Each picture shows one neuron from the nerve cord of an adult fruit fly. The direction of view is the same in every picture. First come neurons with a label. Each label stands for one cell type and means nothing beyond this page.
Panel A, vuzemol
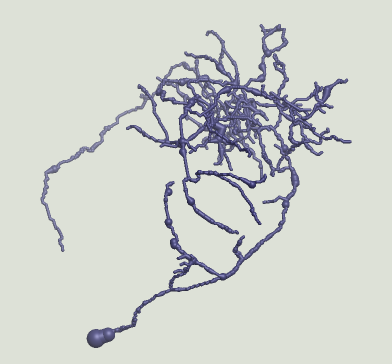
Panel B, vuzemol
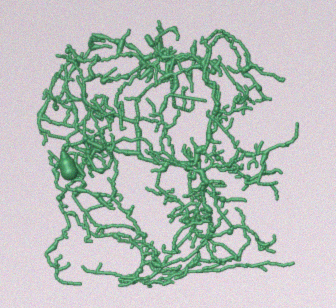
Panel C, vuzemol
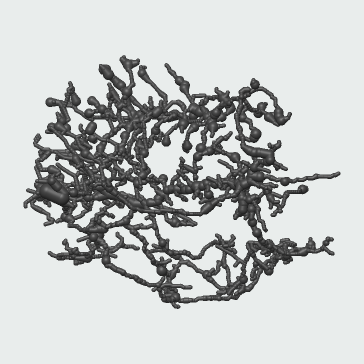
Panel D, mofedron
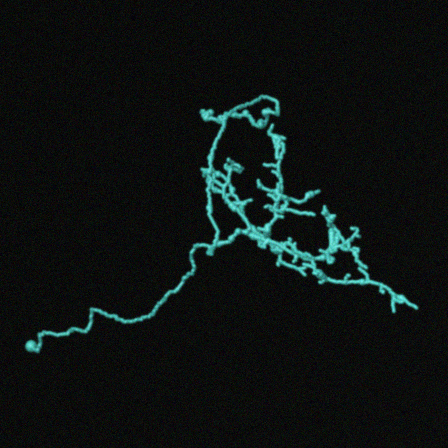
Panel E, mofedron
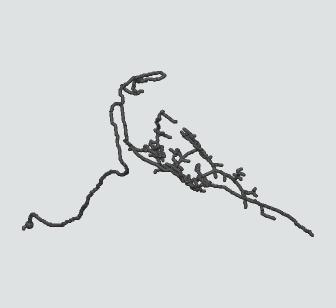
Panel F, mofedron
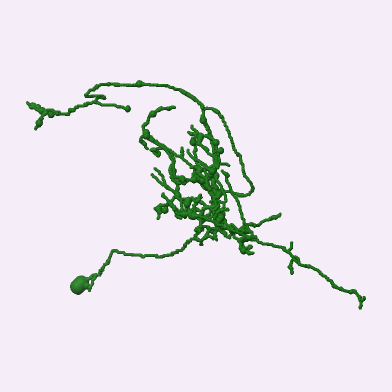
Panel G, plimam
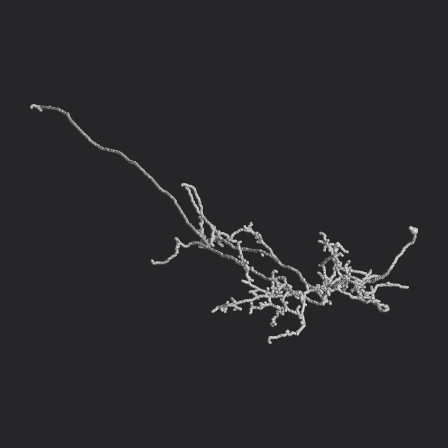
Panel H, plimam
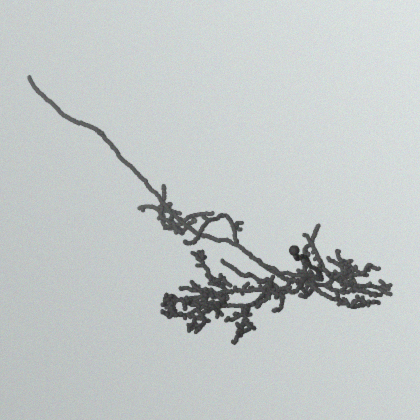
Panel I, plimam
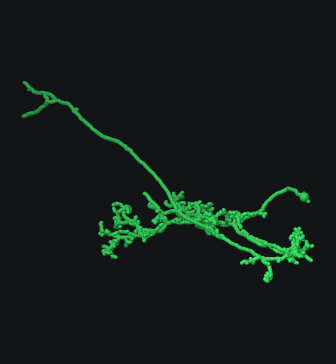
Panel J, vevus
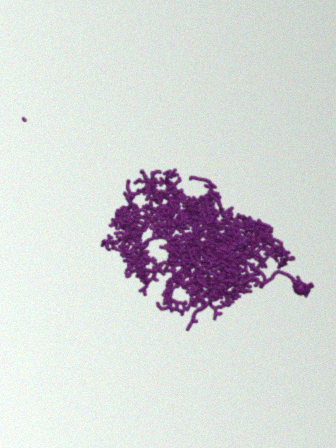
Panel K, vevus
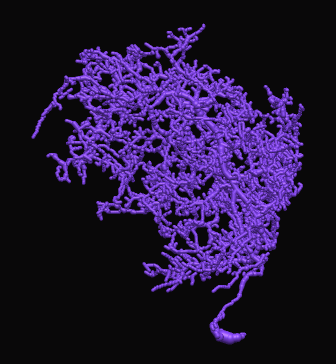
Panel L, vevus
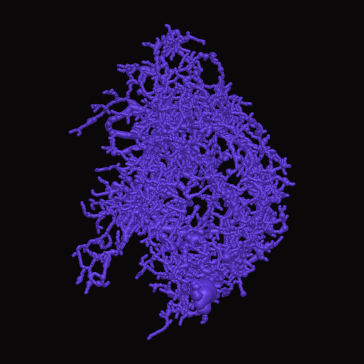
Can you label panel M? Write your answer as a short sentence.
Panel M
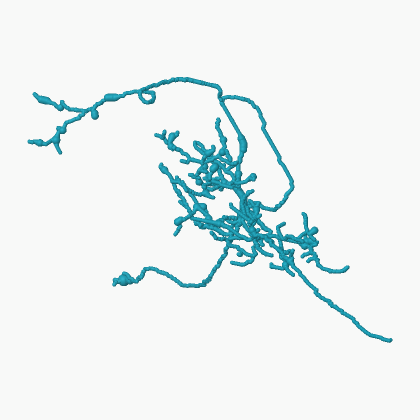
It belongs to mofedron.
